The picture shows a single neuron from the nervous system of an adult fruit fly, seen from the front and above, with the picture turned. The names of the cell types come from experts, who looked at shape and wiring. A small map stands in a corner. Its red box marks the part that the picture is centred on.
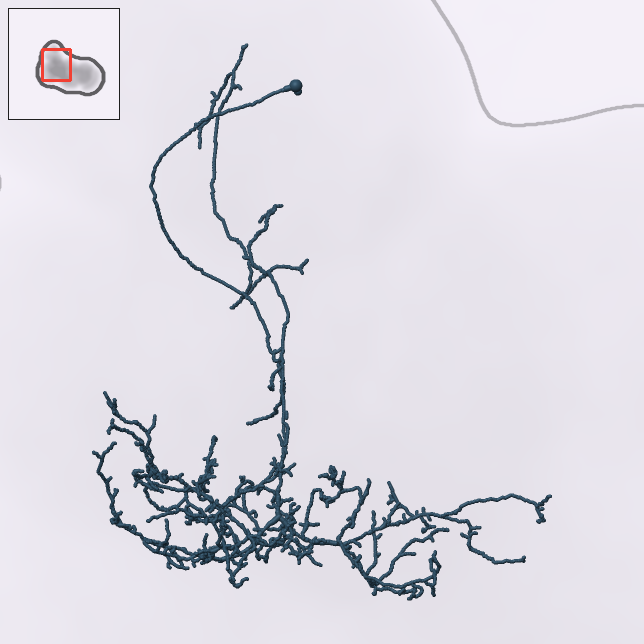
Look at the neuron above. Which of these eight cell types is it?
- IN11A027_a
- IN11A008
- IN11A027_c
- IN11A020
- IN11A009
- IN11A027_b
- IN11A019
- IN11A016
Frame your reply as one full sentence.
What this neuron is, by cell type, is IN11A016.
